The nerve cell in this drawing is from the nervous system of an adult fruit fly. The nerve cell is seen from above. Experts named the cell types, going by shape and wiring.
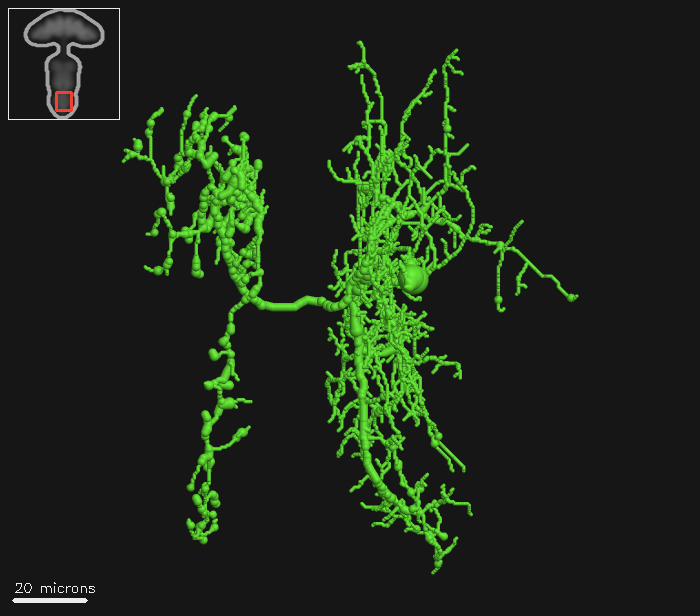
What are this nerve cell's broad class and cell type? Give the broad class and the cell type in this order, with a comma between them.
nerve-cord intrinsic neuron, INXXX054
